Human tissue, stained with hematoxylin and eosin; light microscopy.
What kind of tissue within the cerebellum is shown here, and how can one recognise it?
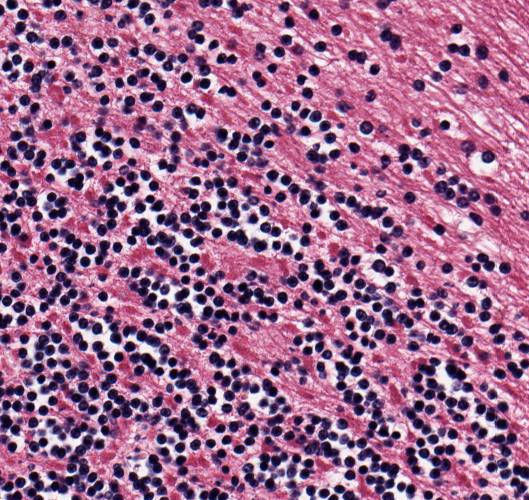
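The field shows the granular layer. Densely packed small, round, uniformly dark nuclei with almost no visible cytoplasm fill most of it, among scattered small irregular pink islands.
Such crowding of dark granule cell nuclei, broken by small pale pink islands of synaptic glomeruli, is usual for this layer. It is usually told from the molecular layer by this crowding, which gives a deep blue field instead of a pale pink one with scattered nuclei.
The upper right corner is a paler pink fibrillary zone with only scattered nuclei, its fibres running obliquely, roughly parallel to the crowded zone's edge.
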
